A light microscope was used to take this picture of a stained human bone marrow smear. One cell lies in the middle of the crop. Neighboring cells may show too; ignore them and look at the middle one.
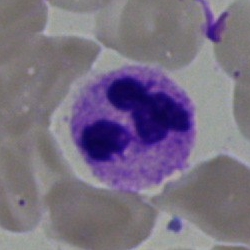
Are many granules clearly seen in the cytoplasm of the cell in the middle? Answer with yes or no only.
Yes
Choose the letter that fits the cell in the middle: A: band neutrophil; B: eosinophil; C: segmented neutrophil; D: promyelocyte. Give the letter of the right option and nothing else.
C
